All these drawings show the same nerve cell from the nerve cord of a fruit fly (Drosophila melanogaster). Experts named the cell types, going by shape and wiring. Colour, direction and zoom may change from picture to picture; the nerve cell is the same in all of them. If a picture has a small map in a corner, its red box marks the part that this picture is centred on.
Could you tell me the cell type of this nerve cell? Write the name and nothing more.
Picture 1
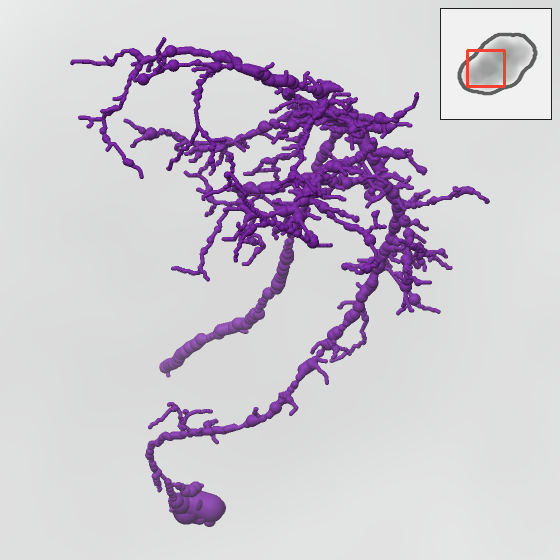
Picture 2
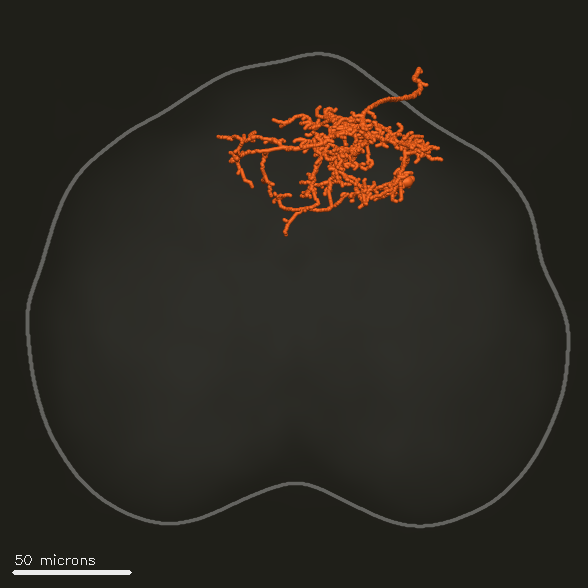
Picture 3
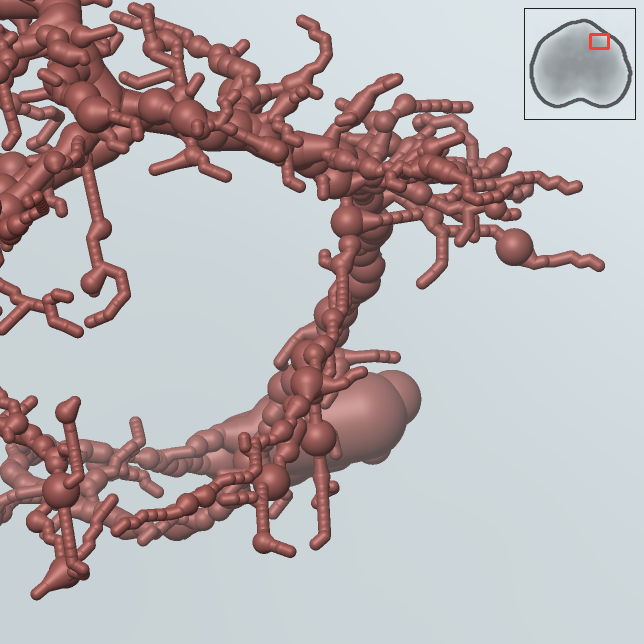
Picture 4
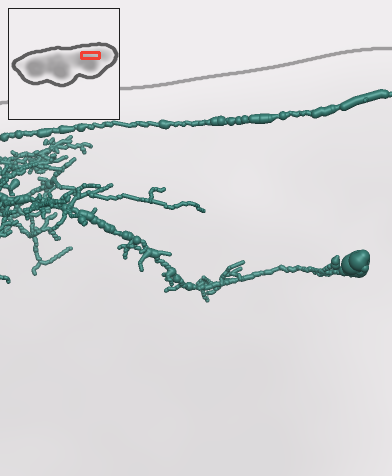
MNad32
